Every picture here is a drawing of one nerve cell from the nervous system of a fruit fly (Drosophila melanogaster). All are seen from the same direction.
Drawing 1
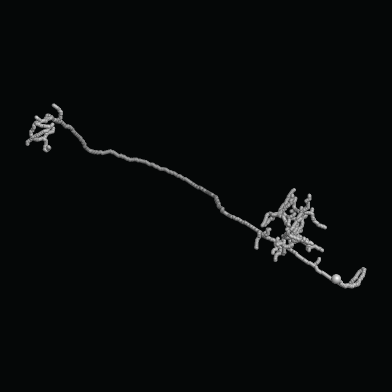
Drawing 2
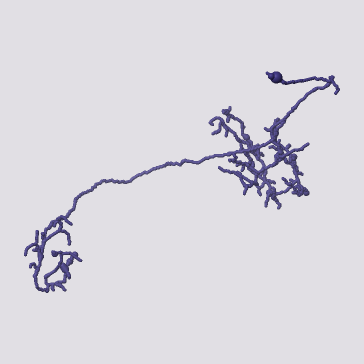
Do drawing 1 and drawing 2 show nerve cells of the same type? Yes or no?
yes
